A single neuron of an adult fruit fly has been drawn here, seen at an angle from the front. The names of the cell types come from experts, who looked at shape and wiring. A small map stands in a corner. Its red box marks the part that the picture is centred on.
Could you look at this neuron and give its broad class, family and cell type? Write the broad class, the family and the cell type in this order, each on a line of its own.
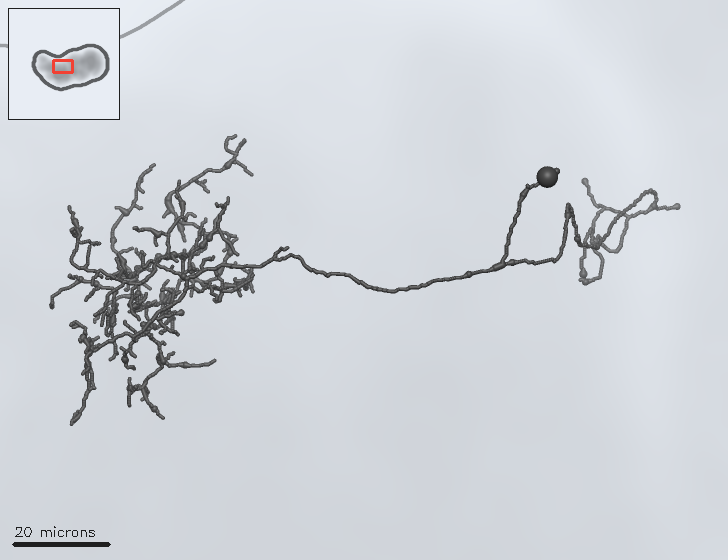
optic-lobe intrinsic neuron
MeLo
MeLo1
